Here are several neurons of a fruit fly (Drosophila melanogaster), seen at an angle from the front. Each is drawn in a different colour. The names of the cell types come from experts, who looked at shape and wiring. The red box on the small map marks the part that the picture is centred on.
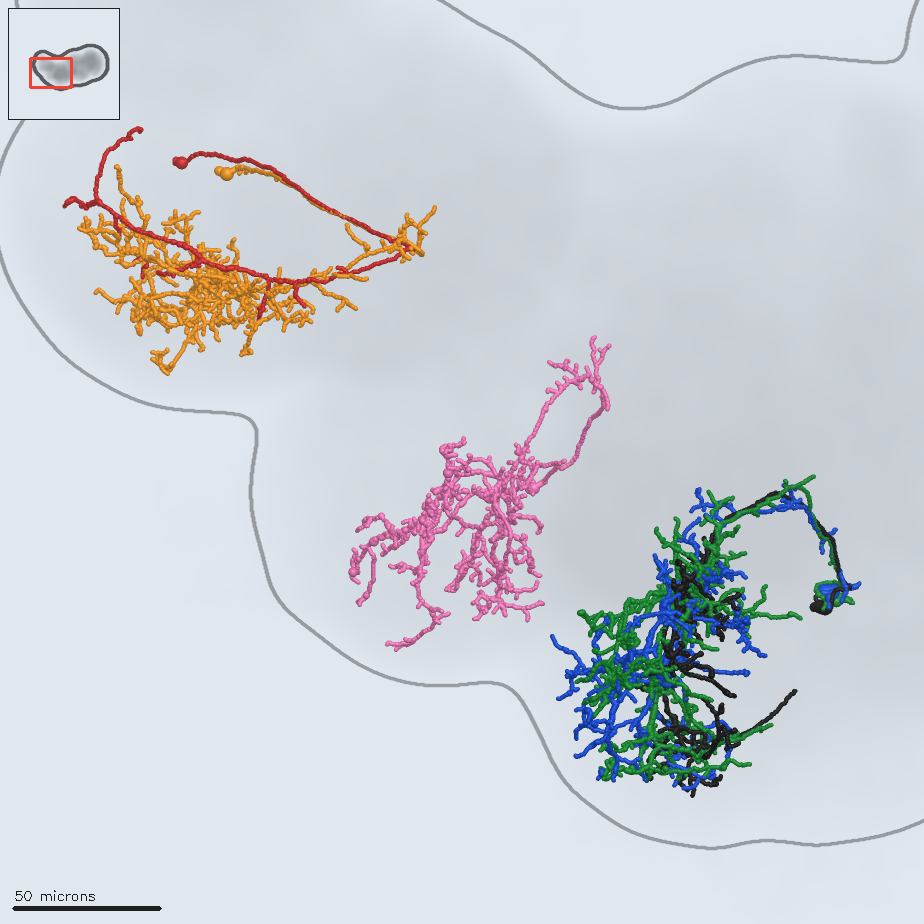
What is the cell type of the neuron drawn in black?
IN12B062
